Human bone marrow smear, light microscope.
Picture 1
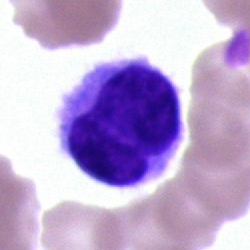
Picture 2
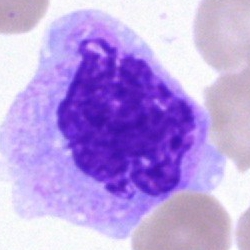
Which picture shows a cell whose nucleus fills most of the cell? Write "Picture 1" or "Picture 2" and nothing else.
Picture 1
